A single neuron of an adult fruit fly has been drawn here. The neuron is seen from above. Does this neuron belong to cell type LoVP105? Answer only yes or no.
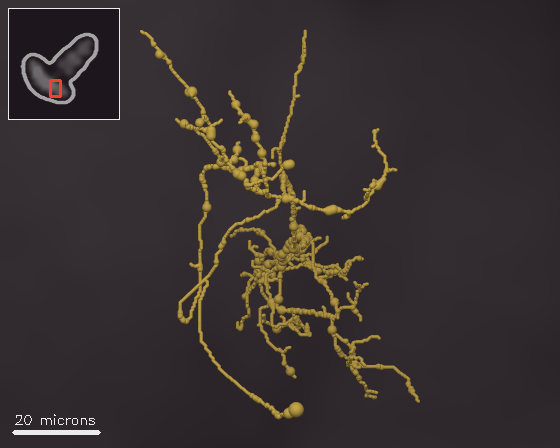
yes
